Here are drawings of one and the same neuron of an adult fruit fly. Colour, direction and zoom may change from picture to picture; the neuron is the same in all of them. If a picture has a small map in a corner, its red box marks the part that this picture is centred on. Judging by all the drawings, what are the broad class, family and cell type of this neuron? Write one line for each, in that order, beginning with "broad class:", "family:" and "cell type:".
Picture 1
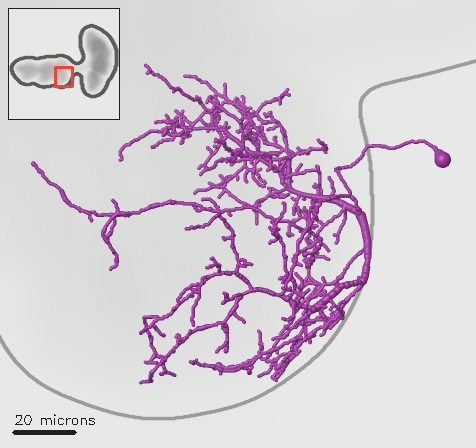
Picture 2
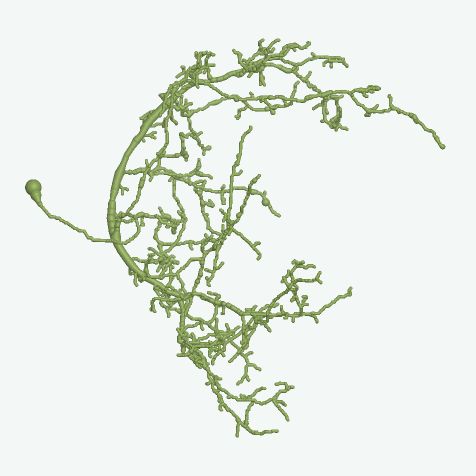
broad class: nerve-cord intrinsic neuron
family: hemilineage 16B
cell type: IN16B038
